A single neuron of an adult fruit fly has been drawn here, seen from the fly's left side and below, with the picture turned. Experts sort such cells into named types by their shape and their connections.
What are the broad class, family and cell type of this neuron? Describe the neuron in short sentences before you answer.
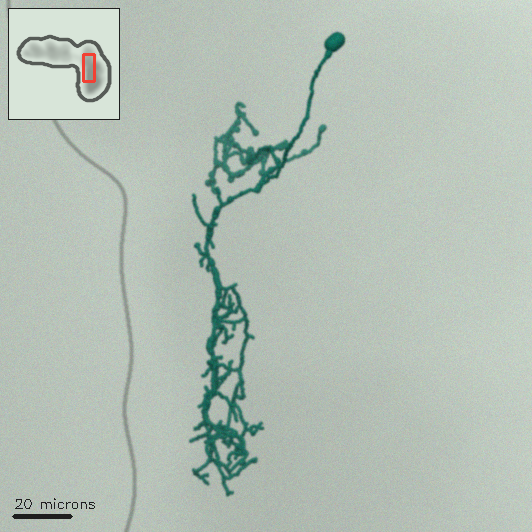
The cell body can be seen at the top of the picture. By the scale bar it is about 160 microns tall in this view. The picture shows dozens of branch ends. This is a central-brain intrinsic neuron. Its family is hemilineage LB3. It is of cell type PS338.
